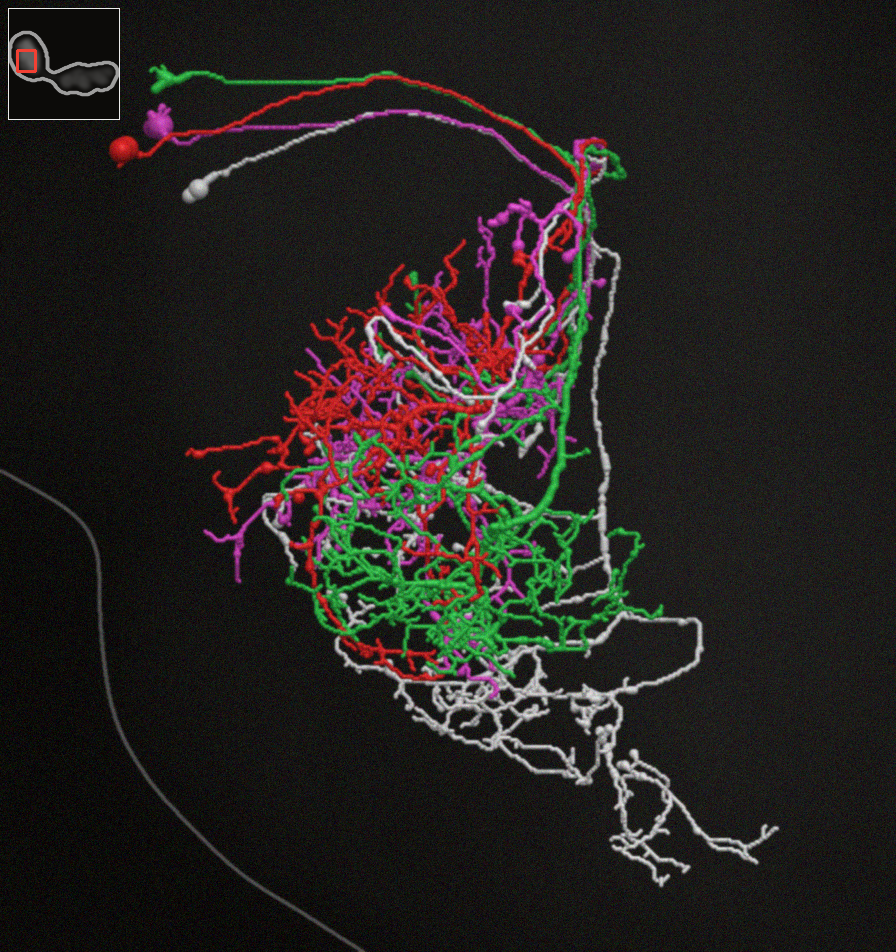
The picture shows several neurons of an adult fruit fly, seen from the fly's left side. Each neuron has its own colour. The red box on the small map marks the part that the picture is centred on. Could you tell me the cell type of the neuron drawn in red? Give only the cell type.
SAD014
